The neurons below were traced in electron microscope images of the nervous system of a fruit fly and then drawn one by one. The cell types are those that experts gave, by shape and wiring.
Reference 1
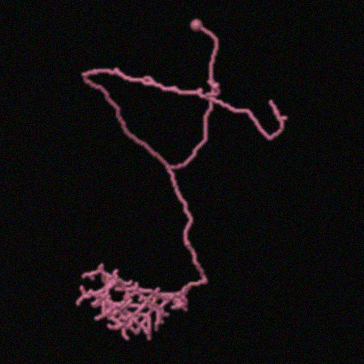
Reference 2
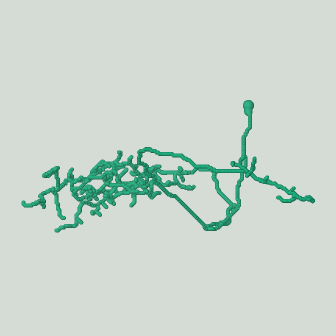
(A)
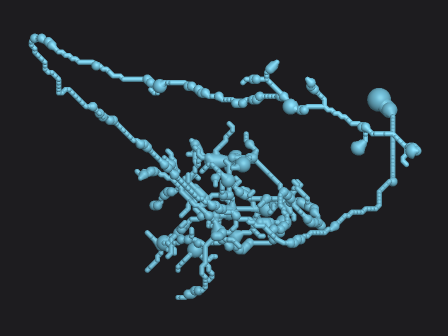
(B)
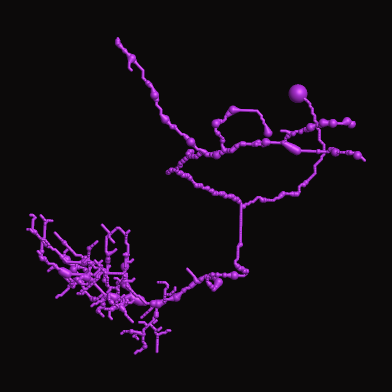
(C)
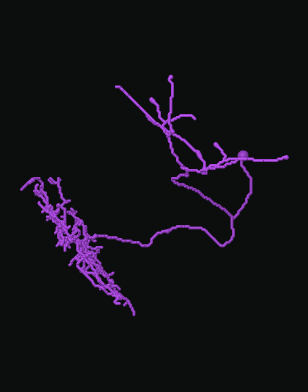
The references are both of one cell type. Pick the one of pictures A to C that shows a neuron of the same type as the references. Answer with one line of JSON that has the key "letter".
{"letter": "A"}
